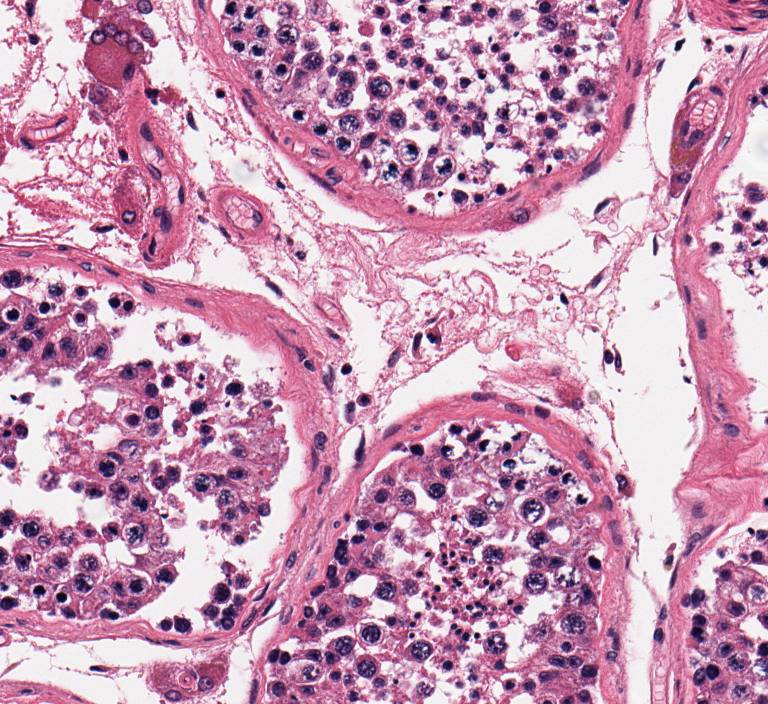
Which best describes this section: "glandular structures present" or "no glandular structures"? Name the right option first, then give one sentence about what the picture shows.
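Glandular structures present. The field is made up of rounded, cross-cut tubules at the top, left, bottom centre and right edge, separated by loose tissue in the middle.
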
